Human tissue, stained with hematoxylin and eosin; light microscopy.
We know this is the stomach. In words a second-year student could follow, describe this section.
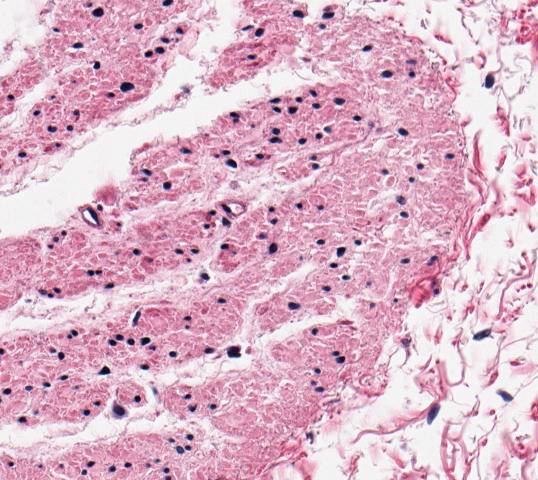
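In the left and centre lie bundles of pink fibres, with loose connective tissue along the right edge. Narrow white clefts separate the bundles from one another. The fibre cytoplasm is pink and finely mottled. On the right, the connective tissue consists of loosely spaced wavy pink fibres with sparse nuclei.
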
